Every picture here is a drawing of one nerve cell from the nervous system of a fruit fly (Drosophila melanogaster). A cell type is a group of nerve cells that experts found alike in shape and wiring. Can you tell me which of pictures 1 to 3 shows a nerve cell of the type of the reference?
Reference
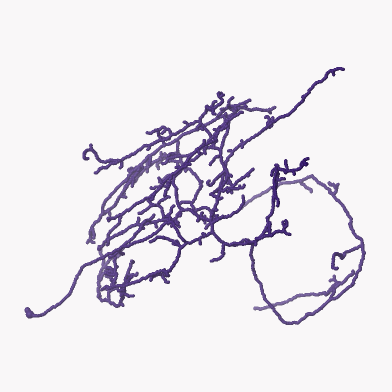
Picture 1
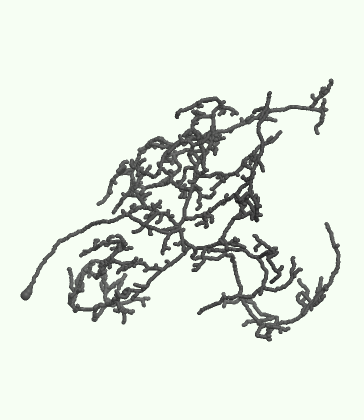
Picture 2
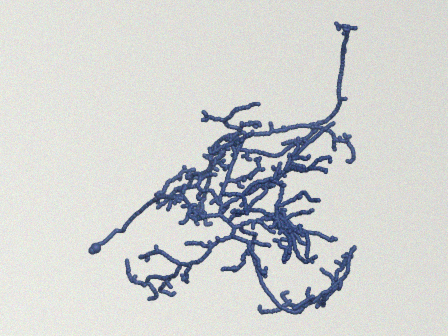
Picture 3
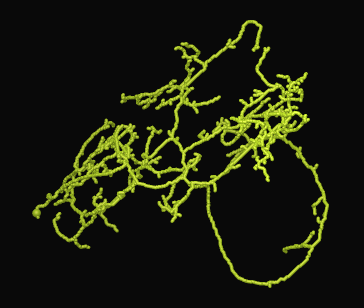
Picture 3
